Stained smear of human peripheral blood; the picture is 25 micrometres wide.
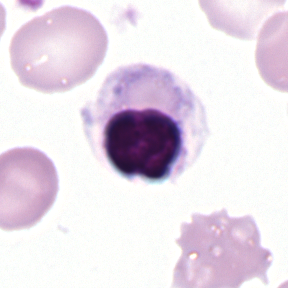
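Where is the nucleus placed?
Off-centre, in the lower part of the cell; it is about 7 micrometres across.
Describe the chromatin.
Dense and dark purple.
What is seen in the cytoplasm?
Fine purple specks, mostly near the upper edge.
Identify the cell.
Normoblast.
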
